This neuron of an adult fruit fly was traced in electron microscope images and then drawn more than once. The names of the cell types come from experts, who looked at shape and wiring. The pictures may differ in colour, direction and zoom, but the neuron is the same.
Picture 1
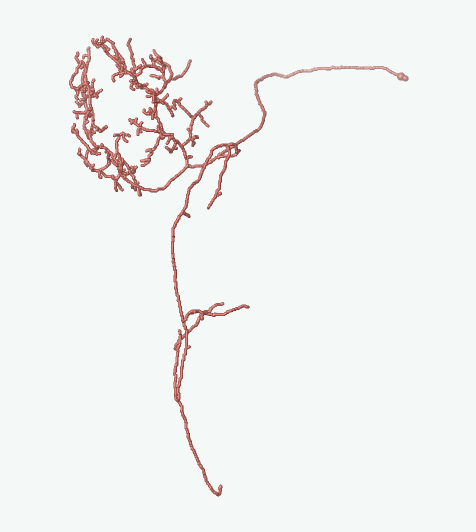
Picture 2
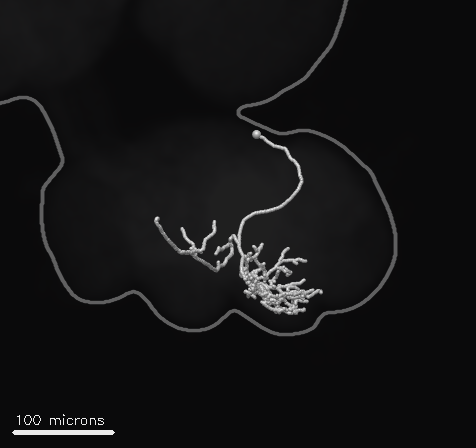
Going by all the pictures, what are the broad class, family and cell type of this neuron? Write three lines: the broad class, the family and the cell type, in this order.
nerve-cord intrinsic neuron
hemilineage 23B
IN23B073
